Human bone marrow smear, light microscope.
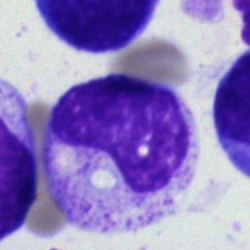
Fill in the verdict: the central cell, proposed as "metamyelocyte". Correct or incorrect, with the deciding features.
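First, the outline is rounded and smooth, which favours neither name. Second, the nucleus is kidney-shaped, with its notch facing the lower left.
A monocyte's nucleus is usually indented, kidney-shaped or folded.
The kidney shape therefore fits both names. Third, the chromatin is deep purple and moderately condensed, with small paler spots.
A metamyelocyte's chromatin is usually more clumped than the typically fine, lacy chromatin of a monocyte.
This condensed chromatin sides with metamyelocyte rather than monocyte. Fourth, the cytoplasm is moderate in amount and pale lilac.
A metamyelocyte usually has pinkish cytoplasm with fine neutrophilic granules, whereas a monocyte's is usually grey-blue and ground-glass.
Pale lilac is not the grey-blue usual for a monocyte, which counts against that name. Fifth, a small clear oval area lies in the cytoplasm beside the nuclear notch. On balance, the name metamyelocyte fits this cell, and monocyte does not.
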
